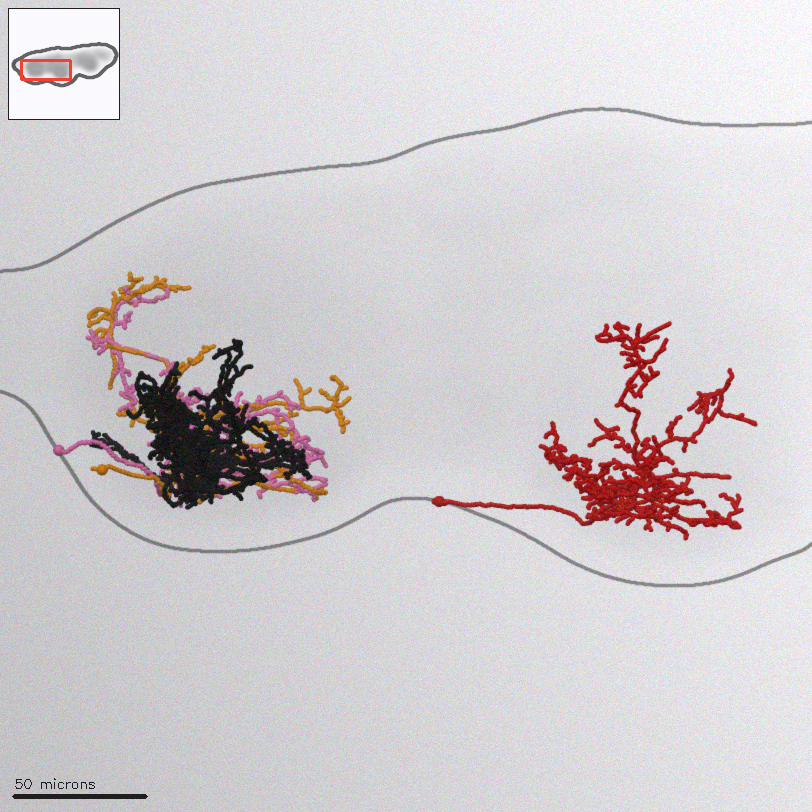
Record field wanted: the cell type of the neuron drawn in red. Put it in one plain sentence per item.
The cell type is IN13B070.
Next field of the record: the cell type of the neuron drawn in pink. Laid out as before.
The cell type is IN13B069.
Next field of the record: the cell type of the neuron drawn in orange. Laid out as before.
The cell type is IN13B068.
